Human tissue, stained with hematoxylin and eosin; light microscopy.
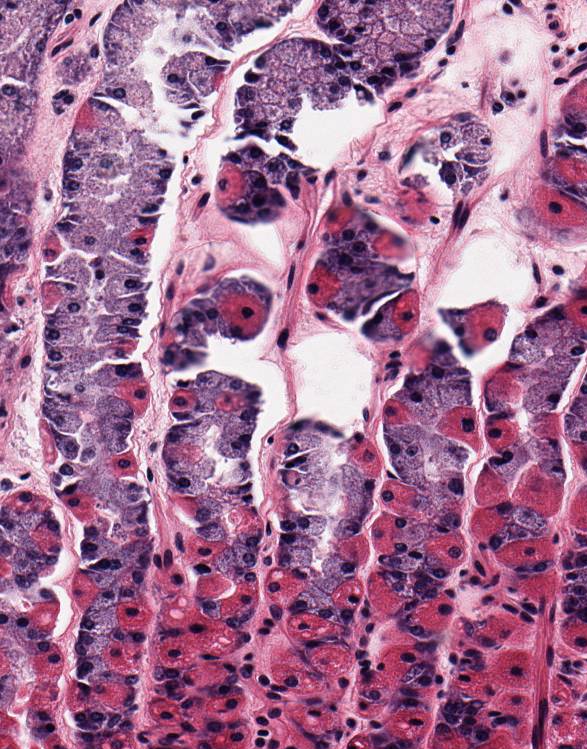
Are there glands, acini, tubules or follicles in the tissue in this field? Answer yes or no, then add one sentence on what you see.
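Yes. The field is filled with long, straight glands that run in parallel from top to bottom.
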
